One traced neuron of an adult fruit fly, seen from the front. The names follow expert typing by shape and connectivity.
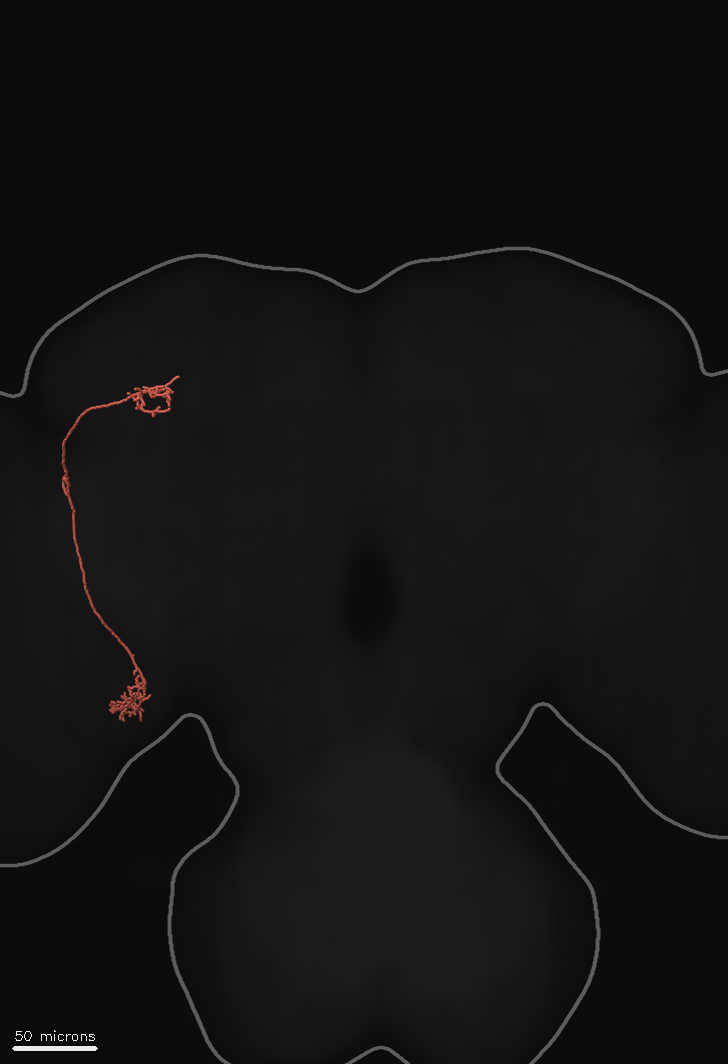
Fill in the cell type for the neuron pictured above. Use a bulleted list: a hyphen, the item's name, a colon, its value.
- cell type: LC10a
